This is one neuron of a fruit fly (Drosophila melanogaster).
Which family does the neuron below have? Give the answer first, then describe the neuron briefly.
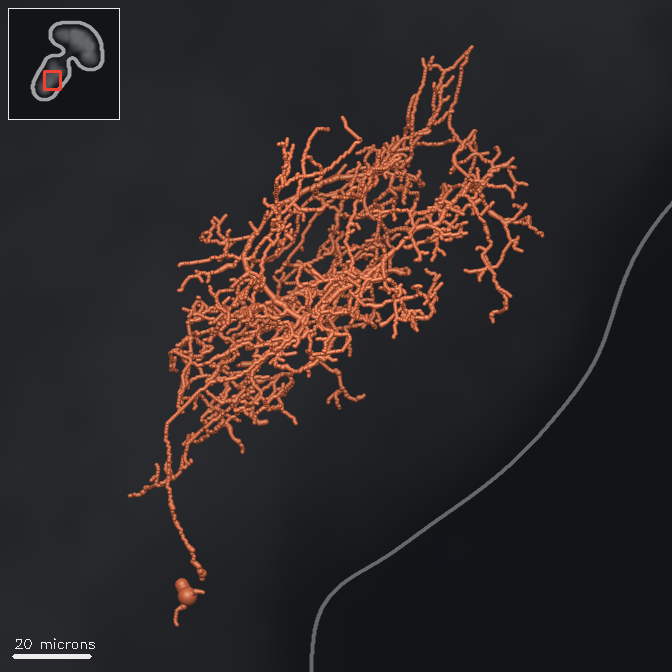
Its family is hemilineage 20A.22A. It is a nerve-cord intrinsic neuron. The cell body can be seen at the lower left of the picture. By the scale bar it is about 150 microns tall in this view. More than a hundred branch ends can be seen.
